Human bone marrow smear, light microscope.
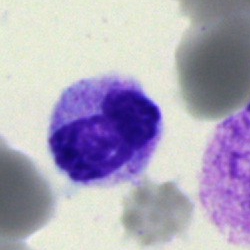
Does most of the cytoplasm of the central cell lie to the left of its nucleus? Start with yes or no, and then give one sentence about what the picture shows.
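Yes. The widest band of cytoplasm lies at the upper left of the cell.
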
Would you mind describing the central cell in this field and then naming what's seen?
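Most of the cell is taken up by the nucleus, whose dense chromatin stains dark purple. The cytoplasm is pale lilac and carries fine, faint purplish granules. The cell is a band neutrophil.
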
